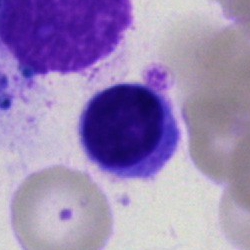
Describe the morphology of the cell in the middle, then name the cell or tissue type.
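Nucleus first: it fills most of the cell, and its chromatin is dense and dark purple throughout. Cytoplasm next: only a thin, deep blue rim remains around it. Rim width last: it is widest at the lower right of the cell. Result: a lymphocyte.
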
